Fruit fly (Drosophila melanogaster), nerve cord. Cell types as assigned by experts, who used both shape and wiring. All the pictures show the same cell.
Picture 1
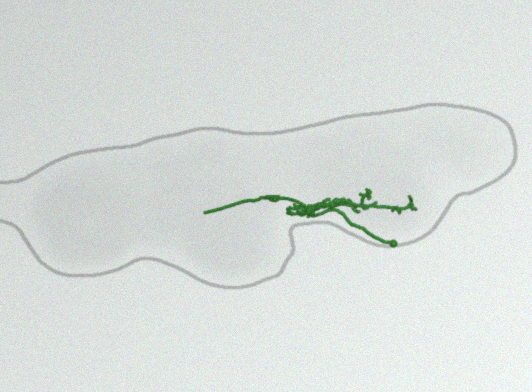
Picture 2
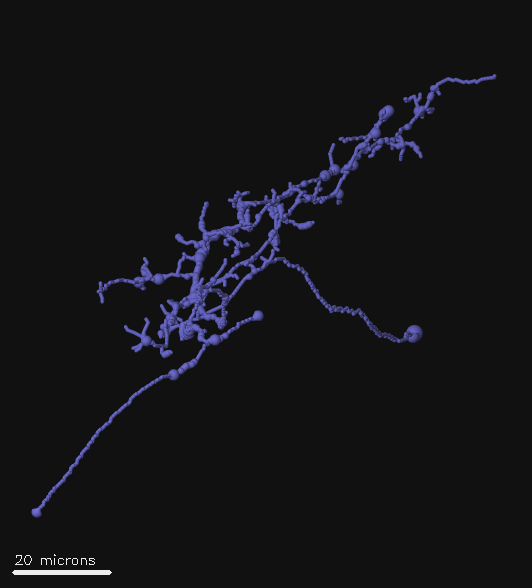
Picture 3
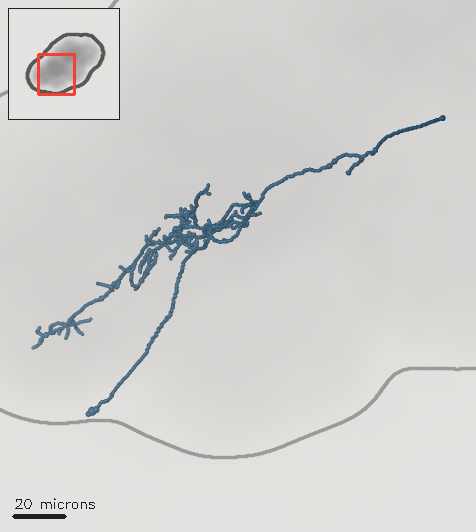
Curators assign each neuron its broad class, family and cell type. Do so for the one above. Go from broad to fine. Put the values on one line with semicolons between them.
nerve-cord intrinsic neuron; hemilineage 10B; IN10B059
